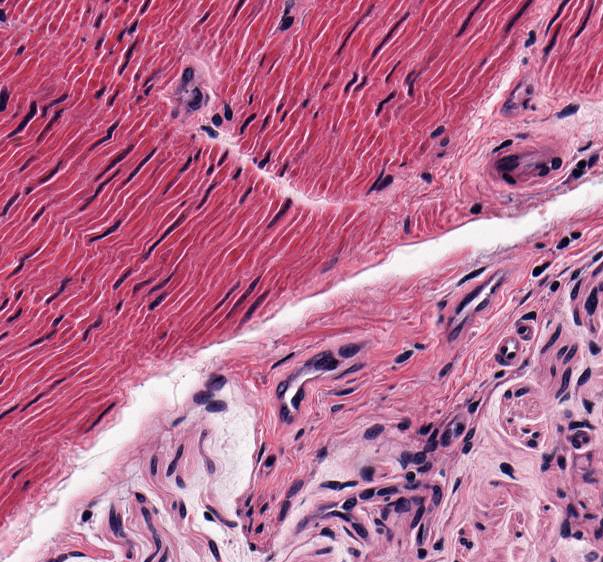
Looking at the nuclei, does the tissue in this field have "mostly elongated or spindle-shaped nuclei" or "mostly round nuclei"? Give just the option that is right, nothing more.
Mostly elongated or spindle-shaped nuclei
